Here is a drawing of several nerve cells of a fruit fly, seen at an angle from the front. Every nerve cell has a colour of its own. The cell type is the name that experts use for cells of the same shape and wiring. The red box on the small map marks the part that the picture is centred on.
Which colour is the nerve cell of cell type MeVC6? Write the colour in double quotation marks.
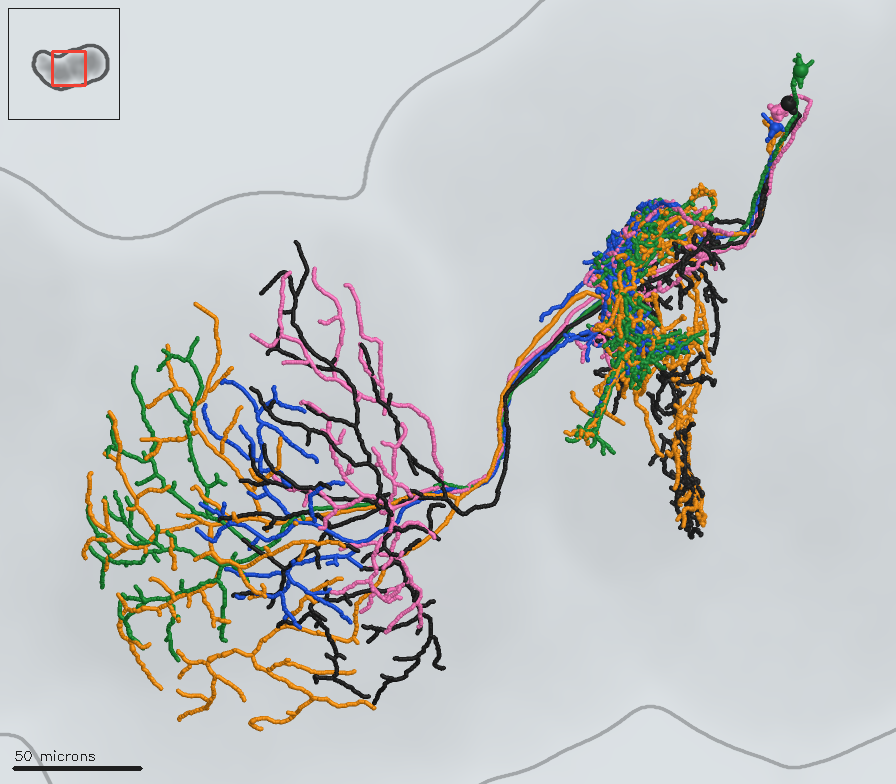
"orange"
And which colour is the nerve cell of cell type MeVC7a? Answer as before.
"blue"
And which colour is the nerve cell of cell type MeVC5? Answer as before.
"black"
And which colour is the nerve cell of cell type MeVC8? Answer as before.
"pink"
